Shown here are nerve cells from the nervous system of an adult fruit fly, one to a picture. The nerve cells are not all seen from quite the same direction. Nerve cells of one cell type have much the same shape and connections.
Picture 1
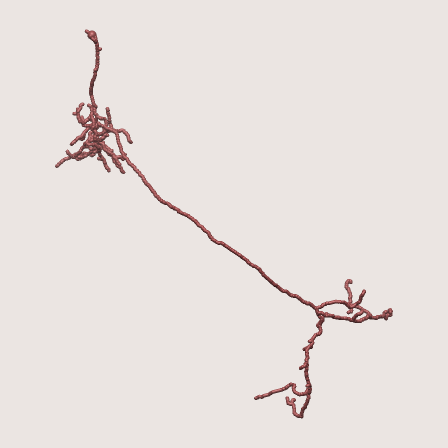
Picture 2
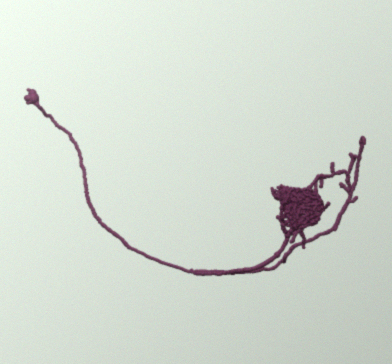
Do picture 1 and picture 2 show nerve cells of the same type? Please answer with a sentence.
They are of different cell types.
